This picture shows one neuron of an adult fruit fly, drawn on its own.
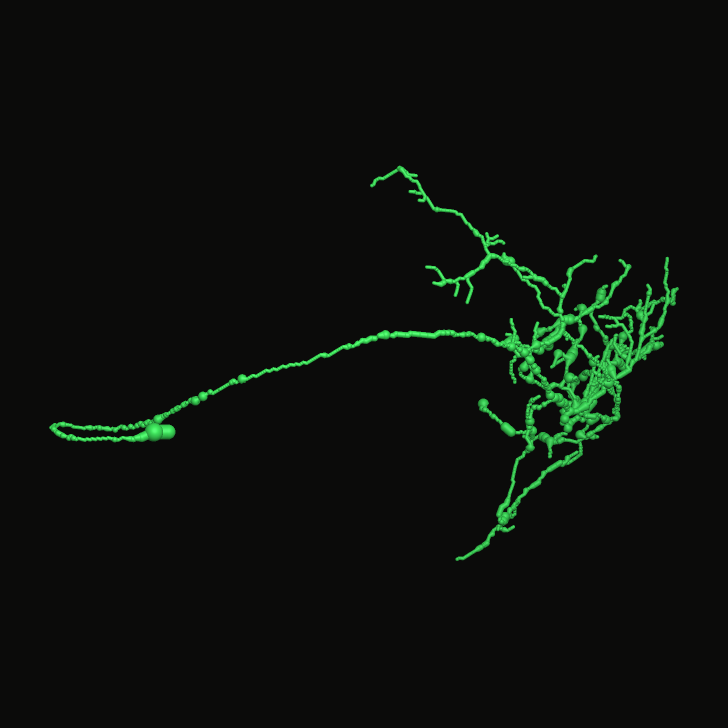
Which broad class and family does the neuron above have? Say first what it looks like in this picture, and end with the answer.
Its cell body lies on the left of the picture. Dozens of branch ends can be seen. Its broad class is central-brain intrinsic neuron. The family is hemilineage SLPav2.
